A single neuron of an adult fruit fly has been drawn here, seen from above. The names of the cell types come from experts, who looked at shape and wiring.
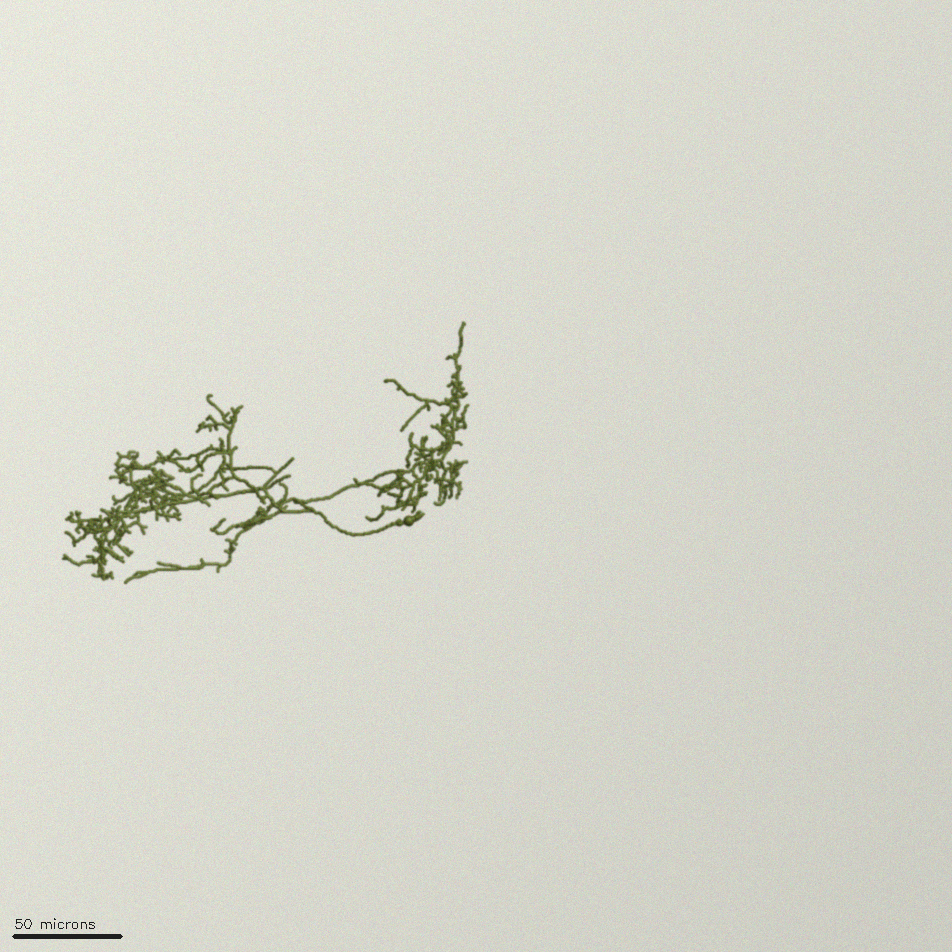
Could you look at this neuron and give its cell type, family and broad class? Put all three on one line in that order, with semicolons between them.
LHPD5b1; hemilineage SLPpm3; central-brain intrinsic neuron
